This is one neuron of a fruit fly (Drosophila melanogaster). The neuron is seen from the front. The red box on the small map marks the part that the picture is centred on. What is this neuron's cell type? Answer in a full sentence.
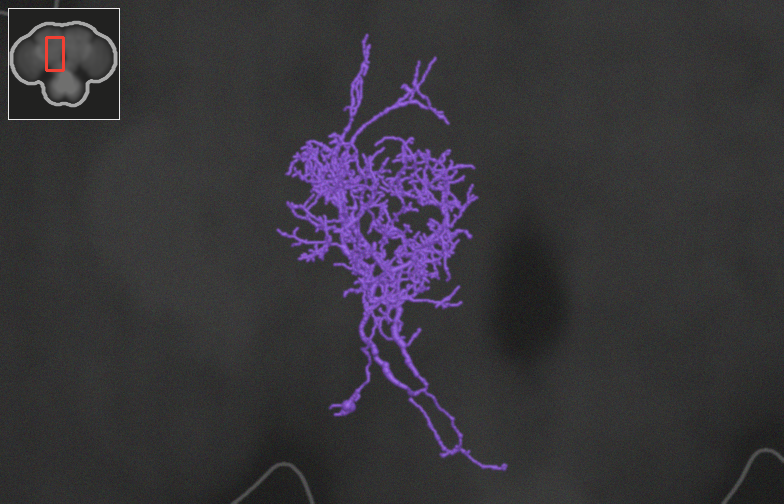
The cell type is CB0683.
